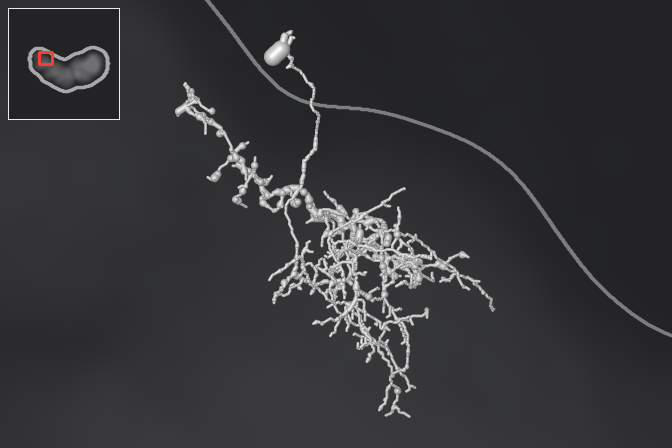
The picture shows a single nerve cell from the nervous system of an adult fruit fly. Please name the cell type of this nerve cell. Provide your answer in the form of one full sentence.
The nerve cell here falls under cell type IN12A039.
